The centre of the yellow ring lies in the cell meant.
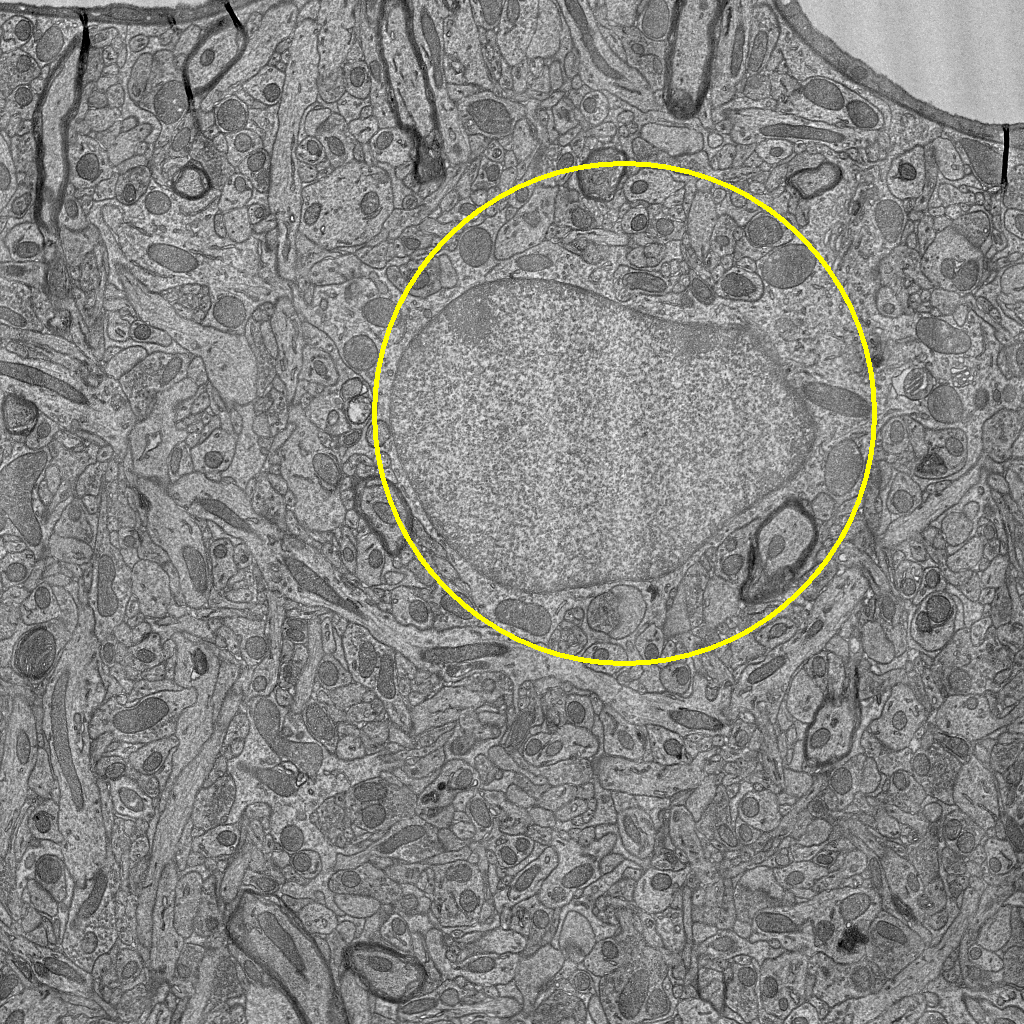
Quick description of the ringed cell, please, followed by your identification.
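The nucleus stretches left to right as an elongated oval, broader at the left end and narrowing toward the right. Its outline is mostly smooth, without deep infoldings, and the chromatin looks finely granular, evenly spread, no large dark clumps. So it's an astrocyte.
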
